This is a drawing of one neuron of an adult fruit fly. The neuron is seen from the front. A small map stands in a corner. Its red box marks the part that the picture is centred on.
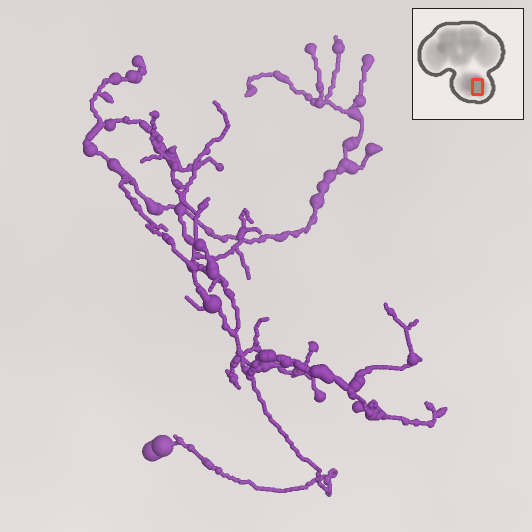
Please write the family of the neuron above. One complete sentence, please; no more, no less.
The neuron takes hemilineage 01B as its family.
